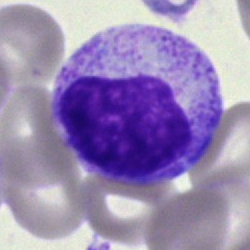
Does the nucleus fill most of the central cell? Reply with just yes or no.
No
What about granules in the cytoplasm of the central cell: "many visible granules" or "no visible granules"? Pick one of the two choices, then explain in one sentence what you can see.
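Many visible granules. Fine purple granules are scattered through the cytoplasm.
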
